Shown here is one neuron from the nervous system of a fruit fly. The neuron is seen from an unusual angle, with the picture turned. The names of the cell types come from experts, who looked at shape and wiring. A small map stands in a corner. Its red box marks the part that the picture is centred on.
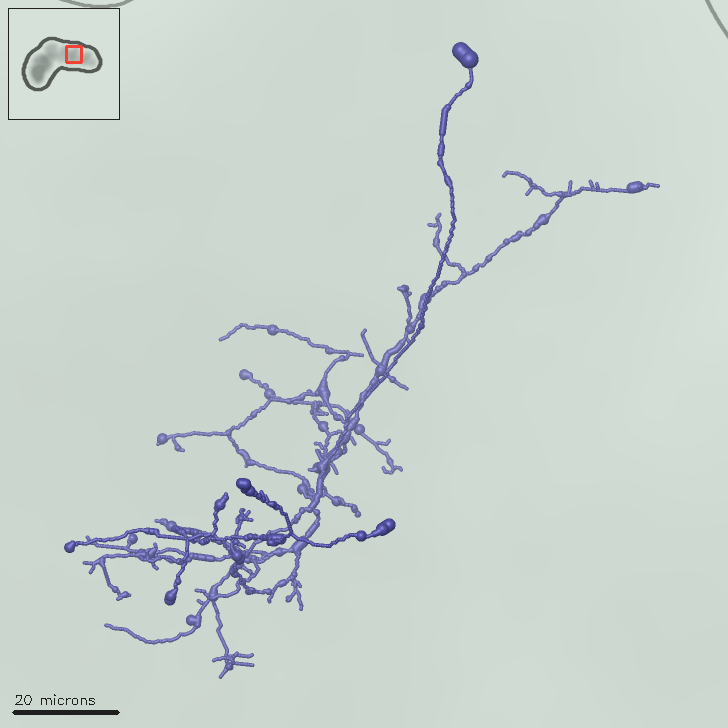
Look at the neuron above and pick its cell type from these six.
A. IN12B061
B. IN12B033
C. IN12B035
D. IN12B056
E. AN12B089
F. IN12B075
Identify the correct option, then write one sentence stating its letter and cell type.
The cell type matching the neuron is IN12B061, which option A provides.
